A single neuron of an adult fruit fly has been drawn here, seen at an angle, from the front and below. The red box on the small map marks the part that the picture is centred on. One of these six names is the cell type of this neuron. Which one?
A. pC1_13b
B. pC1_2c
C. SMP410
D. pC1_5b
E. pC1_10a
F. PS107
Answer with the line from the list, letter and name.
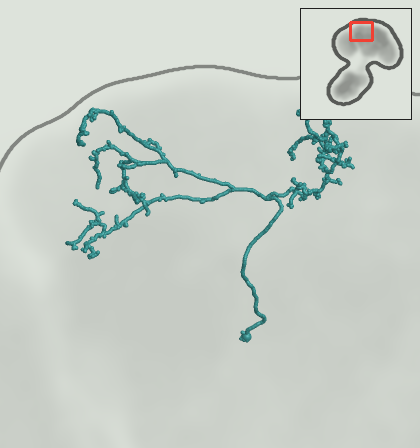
C. SMP410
